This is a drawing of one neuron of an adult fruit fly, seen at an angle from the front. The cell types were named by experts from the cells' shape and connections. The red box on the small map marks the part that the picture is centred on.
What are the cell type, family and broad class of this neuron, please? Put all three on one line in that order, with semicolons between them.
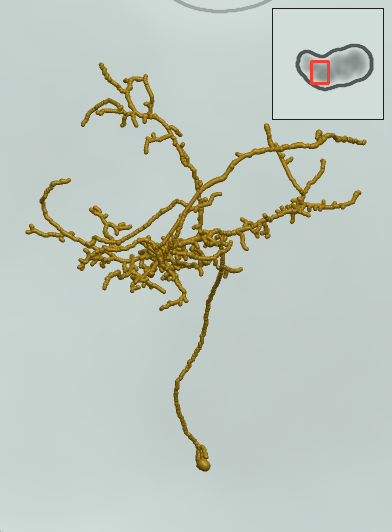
IN06B047; hemilineage 06B; nerve-cord intrinsic neuron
